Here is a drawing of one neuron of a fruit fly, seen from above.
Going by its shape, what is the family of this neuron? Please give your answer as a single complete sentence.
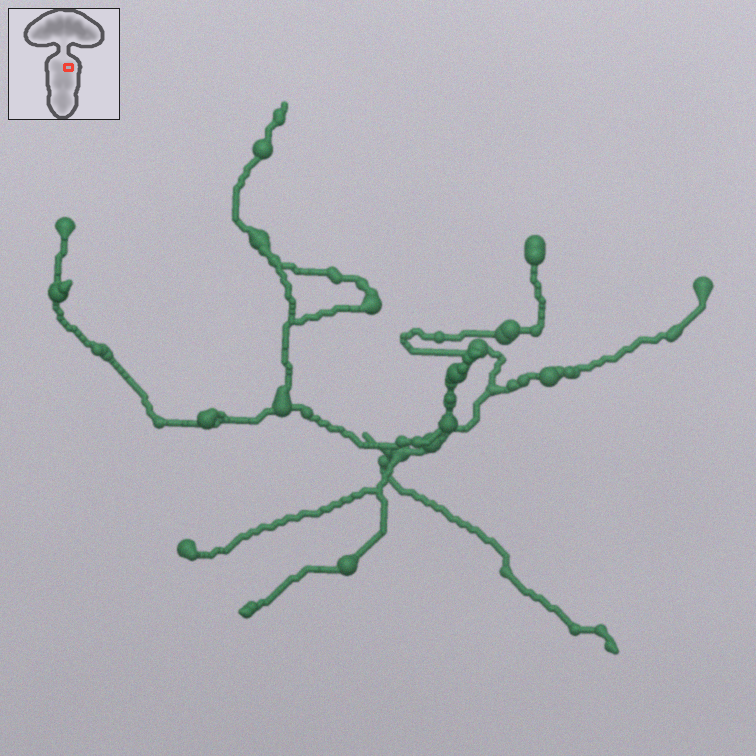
This neuron has been assigned the family hemilineage 01B.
